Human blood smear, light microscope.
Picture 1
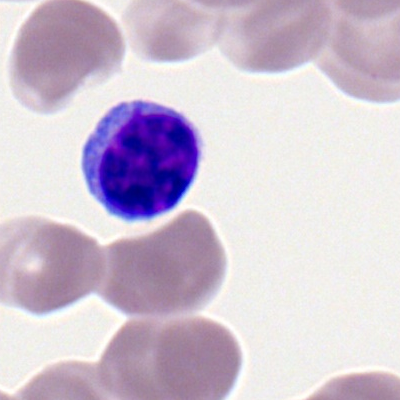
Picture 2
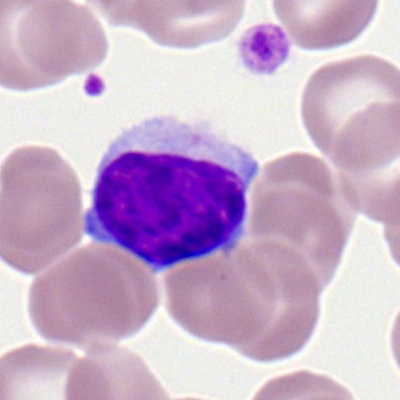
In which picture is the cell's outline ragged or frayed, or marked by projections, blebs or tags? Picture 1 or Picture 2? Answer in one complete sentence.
The edge of the cell in picture 2 is rough.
